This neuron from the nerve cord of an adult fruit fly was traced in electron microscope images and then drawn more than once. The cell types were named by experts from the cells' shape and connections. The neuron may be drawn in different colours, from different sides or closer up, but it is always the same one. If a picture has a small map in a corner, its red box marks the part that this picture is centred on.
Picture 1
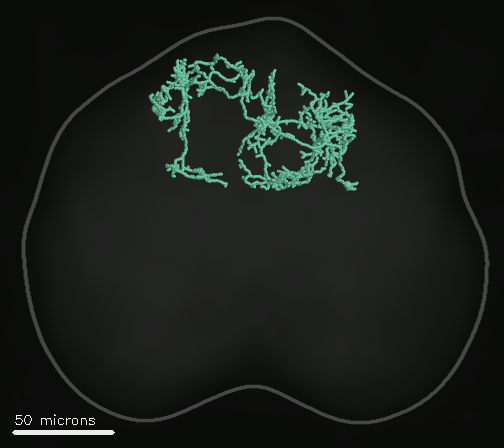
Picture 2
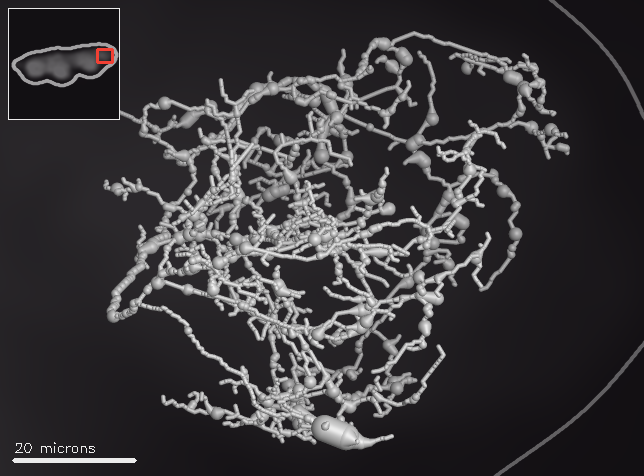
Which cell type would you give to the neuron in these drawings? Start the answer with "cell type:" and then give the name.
cell type: INXXX181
